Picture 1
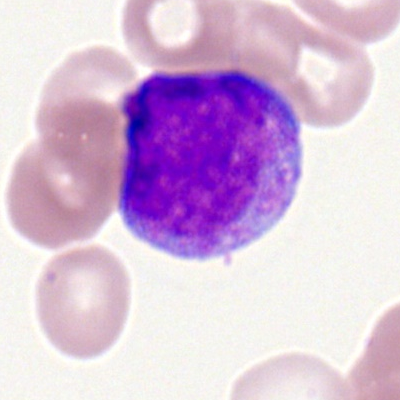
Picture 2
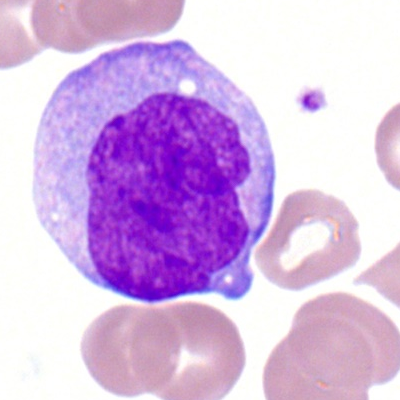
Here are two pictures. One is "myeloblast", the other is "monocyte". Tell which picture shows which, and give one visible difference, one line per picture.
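The cell in picture 1 is a myeloblast. No vacuoles are seen in the cytoplasm.
The cell in picture 2 is a monocyte. A single small clear vacuole lies in the cytoplasm above the nucleus.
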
